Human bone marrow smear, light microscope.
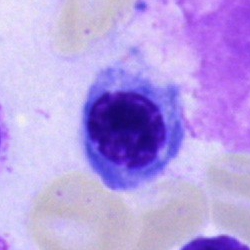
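Erythroblast, stained human bone marrow smear, light microscope. The outline is irregular rather than smoothly round. The nucleus occupies most of the cell, leaving a deep blue rim of cytoplasm that is thinnest on the left. Chromatin is dark and coarsely clumped.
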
